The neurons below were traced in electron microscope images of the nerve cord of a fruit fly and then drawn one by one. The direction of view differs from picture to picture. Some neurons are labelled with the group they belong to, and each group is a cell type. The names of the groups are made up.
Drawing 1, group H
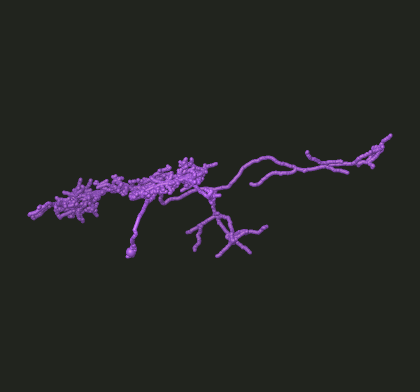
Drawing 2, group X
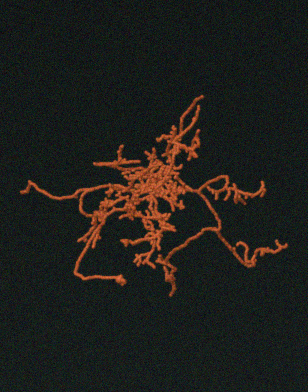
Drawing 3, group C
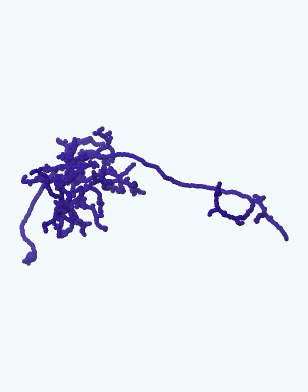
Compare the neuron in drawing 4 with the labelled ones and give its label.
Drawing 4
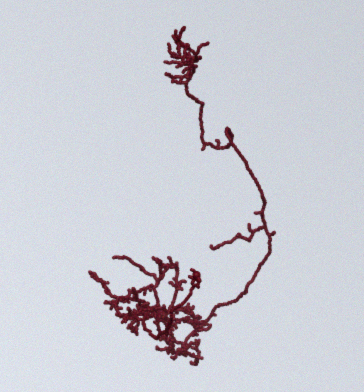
group H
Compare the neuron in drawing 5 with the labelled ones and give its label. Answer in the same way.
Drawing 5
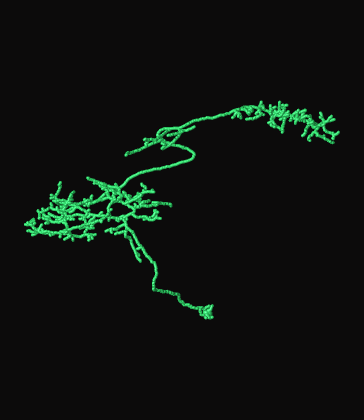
group H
